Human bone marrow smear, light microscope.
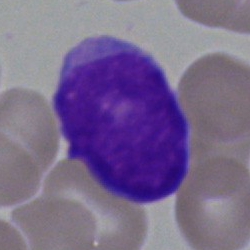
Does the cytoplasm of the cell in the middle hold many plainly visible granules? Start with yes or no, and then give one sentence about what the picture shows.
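No. No granules are seen in the cytoplasm.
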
